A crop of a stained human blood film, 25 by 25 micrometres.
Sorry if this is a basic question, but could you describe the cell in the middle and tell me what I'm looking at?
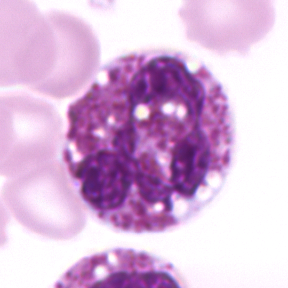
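Here you've got a round, fairly smooth outline. The nucleus is divided into several lobes grouped around the centre of the cell, and you won't find any nucleoli in it. Coarse reddish-purple granules fill the cytoplasm. It's an eosinophil.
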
